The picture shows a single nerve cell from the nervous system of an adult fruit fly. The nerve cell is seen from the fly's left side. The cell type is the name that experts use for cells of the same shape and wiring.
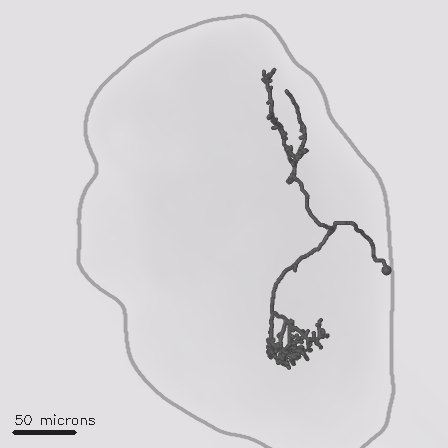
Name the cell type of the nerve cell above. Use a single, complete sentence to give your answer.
For this nerve cell, the cell type is LoVP10.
